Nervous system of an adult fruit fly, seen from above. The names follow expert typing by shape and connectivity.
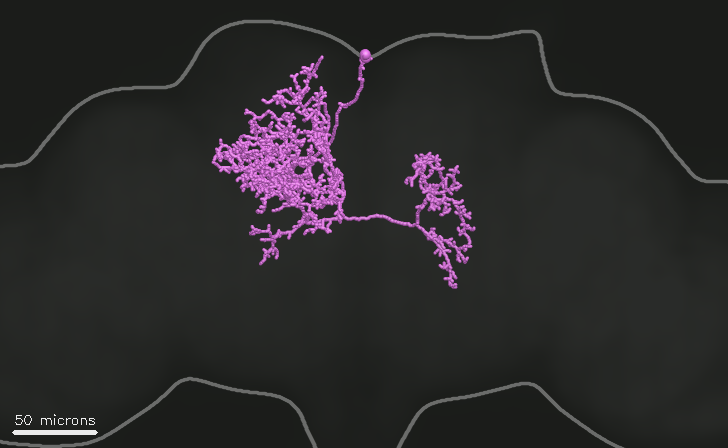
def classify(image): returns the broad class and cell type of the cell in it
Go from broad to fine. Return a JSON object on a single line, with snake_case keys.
{"broad_class": "central-brain intrinsic neuron", "cell_type": "LAL119"}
